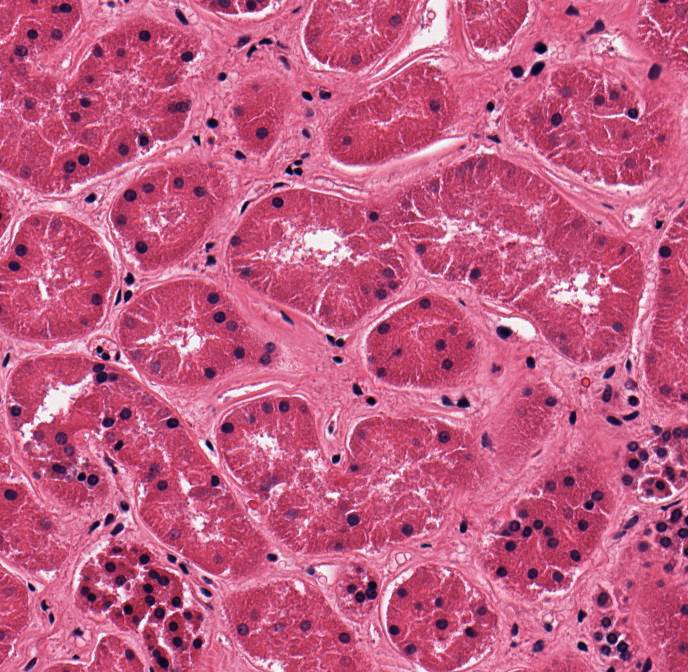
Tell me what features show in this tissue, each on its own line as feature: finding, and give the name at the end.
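Pattern: closely packed round to oval tubular cross-sections, narrow stromal bands between
Tubular lining cells: abundant, finely granular, deeply eosinophilic cytoplasm
Stroma: pale pink fibrous tissue, scattered small dark spindle-shaped nuclei
Lower left and lower right corners: units with crowded darker nuclei, paler bubbly cytoplasm
Identification: renal cortex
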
